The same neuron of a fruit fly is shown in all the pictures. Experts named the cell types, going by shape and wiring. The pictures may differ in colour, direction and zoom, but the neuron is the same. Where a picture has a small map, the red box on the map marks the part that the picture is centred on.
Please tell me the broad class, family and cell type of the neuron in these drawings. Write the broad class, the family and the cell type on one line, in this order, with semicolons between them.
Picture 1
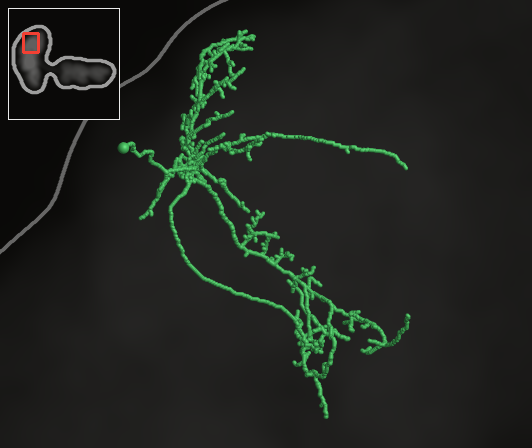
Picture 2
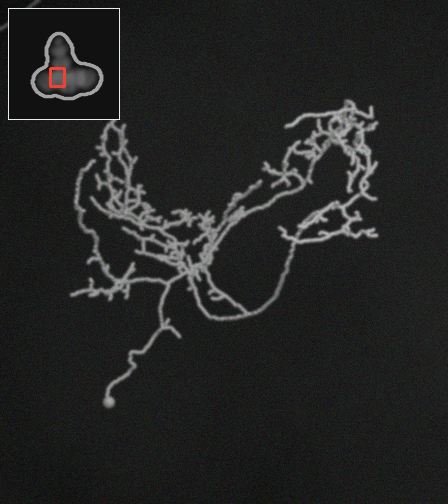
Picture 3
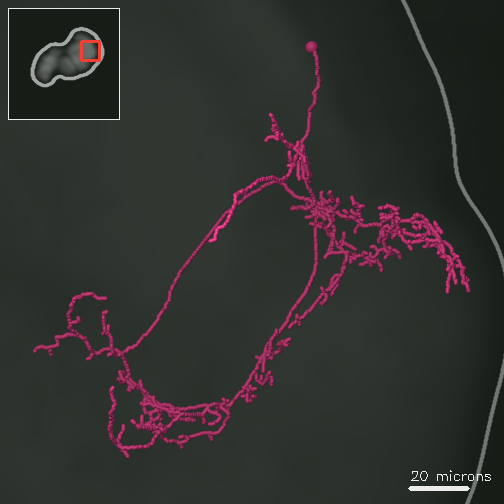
central-brain intrinsic neuron; hemilineage SLPa&l1_anterior; CL085_a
